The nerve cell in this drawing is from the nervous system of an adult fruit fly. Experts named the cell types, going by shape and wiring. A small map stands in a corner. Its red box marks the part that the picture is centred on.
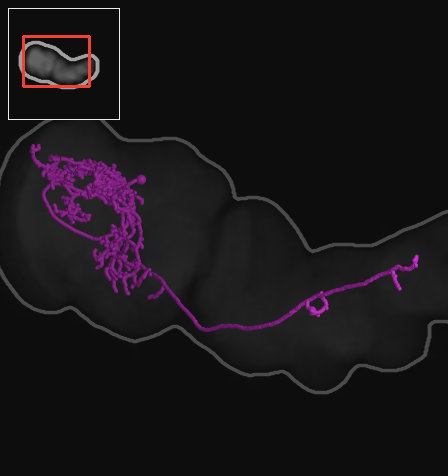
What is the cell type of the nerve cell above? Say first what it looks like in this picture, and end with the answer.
As drawn here it is wider than it is tall. This is a descending neuron. The cell type is CB0429.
